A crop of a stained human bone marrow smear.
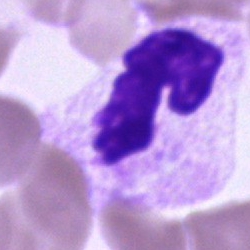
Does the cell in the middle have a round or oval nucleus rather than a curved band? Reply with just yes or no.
No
